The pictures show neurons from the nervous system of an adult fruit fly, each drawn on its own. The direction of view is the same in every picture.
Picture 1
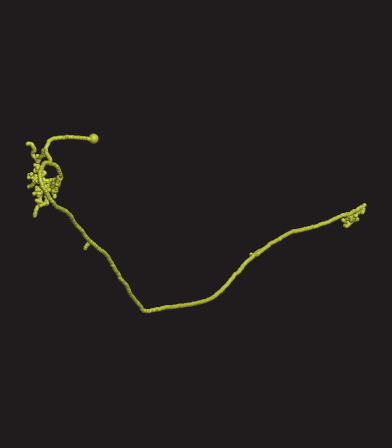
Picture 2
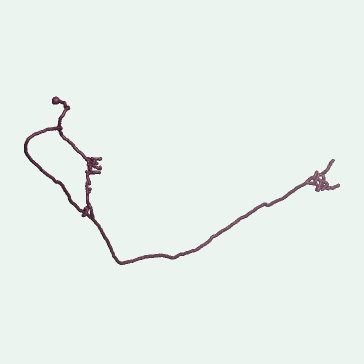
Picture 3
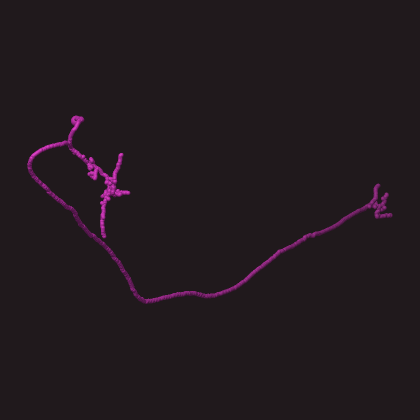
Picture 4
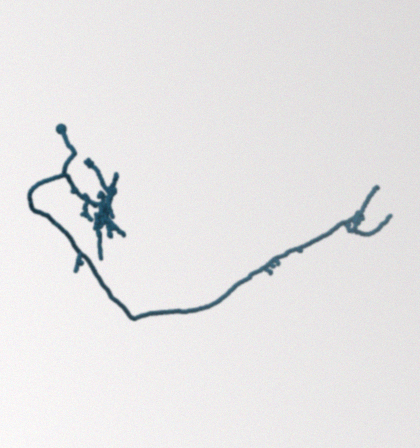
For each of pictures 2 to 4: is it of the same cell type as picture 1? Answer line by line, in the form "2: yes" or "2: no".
2: no
3: no
4: yes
